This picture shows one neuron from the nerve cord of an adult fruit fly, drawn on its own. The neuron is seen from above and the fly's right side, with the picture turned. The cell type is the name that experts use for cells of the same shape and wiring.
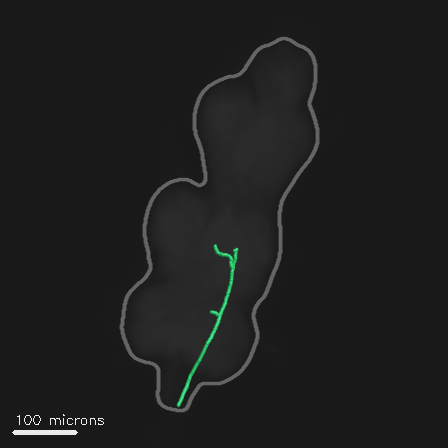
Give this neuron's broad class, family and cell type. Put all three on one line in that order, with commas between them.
descending neuron, hemilineage MX3, DNg106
